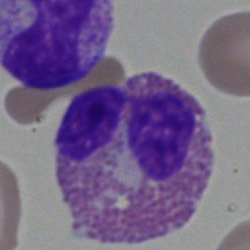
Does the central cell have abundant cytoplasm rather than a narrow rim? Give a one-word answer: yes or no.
Yes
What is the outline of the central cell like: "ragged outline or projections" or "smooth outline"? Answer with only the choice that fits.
Smooth outline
